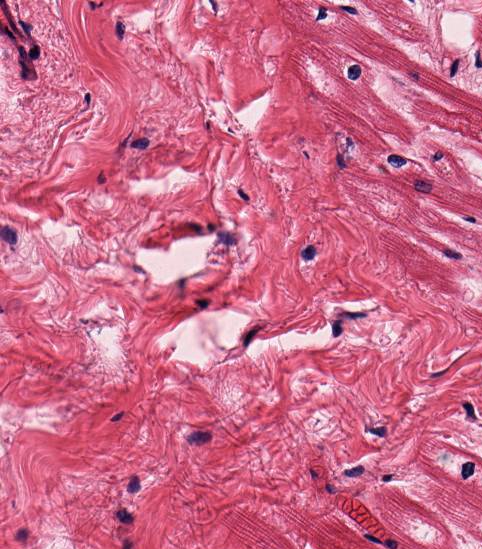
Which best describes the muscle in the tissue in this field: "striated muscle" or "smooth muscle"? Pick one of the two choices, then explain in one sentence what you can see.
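Striated muscle. Striated muscle fibres occupy the right side of the field, while wavy fibrous tissue fills the left and centre.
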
